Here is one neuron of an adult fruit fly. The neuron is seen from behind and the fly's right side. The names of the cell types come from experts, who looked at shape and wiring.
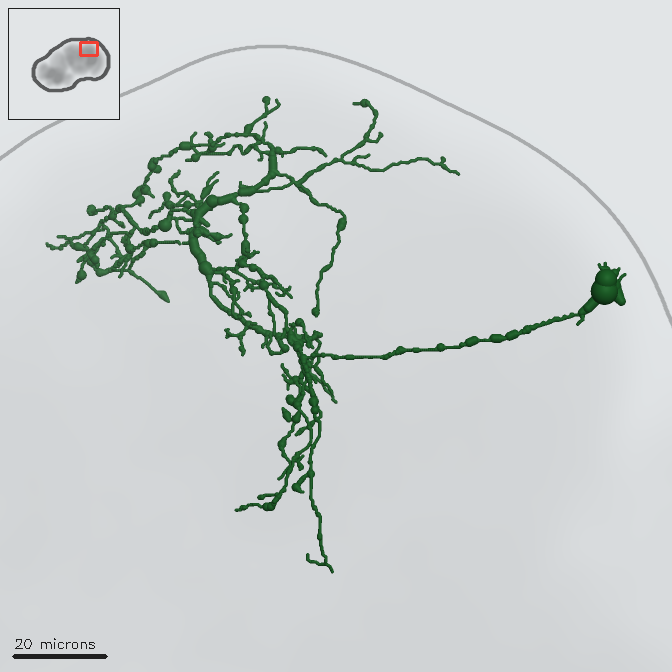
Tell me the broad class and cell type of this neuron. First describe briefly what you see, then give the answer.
The cell body is on the right of the picture. By the scale bar it is about 130 microns wide in this view. The picture shows dozens of branch ends. This is a central-brain intrinsic neuron. Its cell type is SLP364.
